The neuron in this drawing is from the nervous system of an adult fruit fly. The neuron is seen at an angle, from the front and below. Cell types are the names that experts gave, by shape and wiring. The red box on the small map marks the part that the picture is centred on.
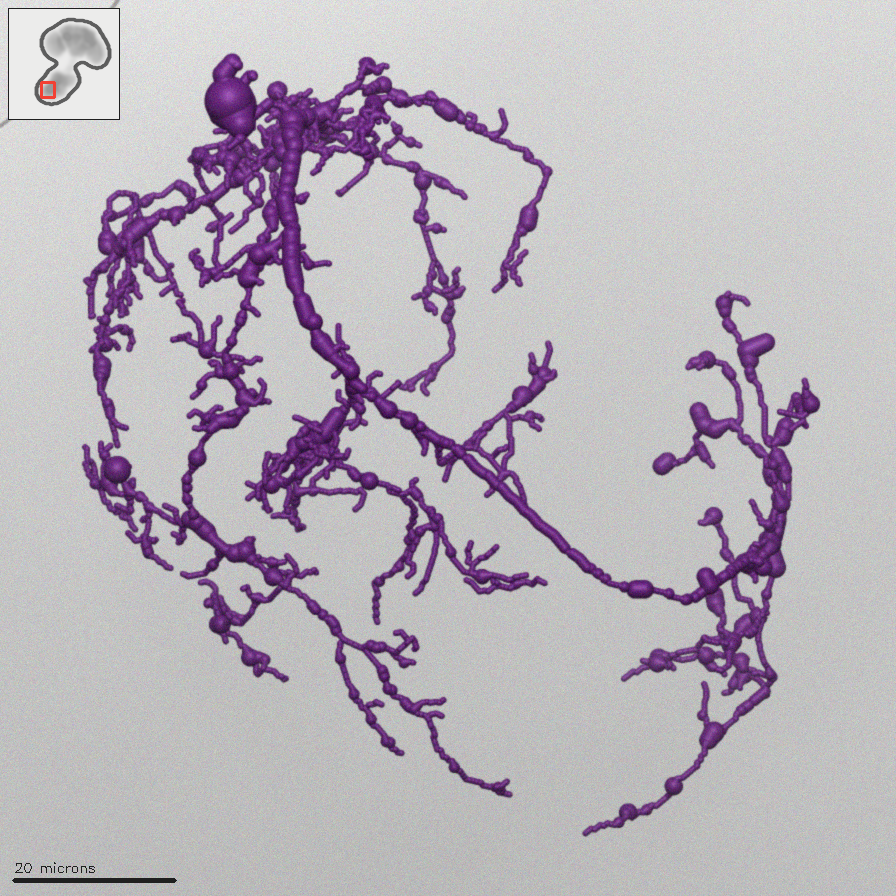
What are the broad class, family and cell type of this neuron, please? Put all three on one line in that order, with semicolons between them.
nerve-cord intrinsic neuron; hemilineage 01A; IN01A045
